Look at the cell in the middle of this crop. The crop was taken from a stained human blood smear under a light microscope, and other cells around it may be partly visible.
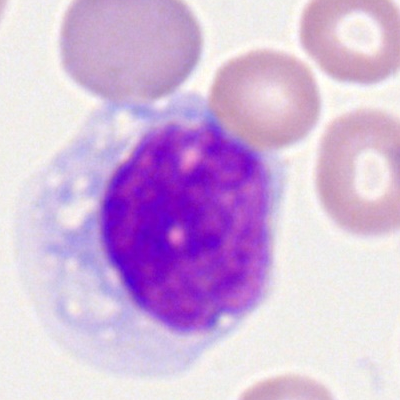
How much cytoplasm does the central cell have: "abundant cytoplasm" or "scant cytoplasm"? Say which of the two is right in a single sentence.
Around the nucleus lies a broad area of cytoplasm.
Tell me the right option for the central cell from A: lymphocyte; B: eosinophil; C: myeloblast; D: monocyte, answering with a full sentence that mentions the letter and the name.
Option D is the right choice, the central cell being a monocyte.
